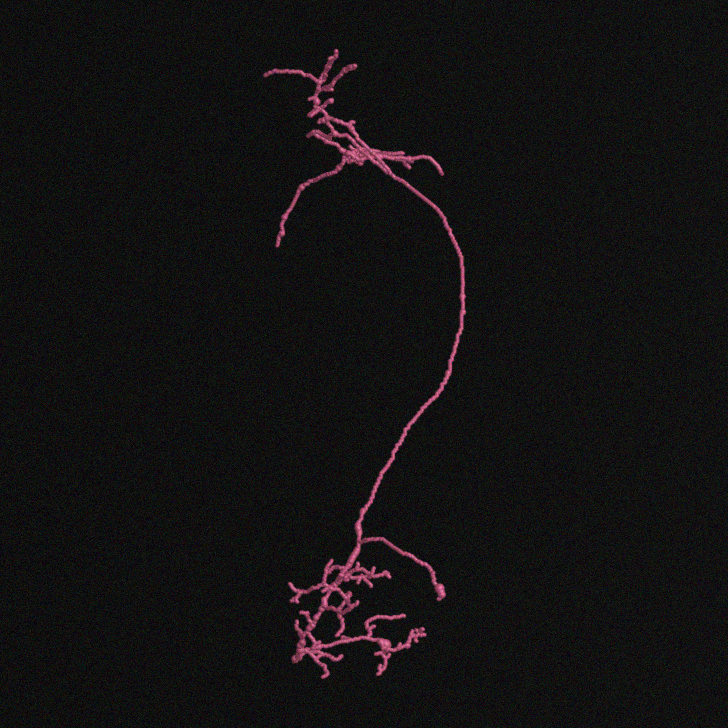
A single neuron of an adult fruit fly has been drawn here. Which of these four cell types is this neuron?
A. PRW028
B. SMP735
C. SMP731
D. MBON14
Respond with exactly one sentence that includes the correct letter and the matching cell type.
The neuron is typed SMP731, per option C.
